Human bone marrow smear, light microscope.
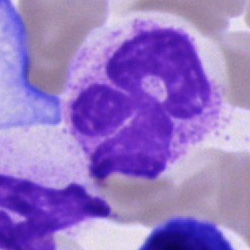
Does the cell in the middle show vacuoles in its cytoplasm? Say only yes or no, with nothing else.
No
